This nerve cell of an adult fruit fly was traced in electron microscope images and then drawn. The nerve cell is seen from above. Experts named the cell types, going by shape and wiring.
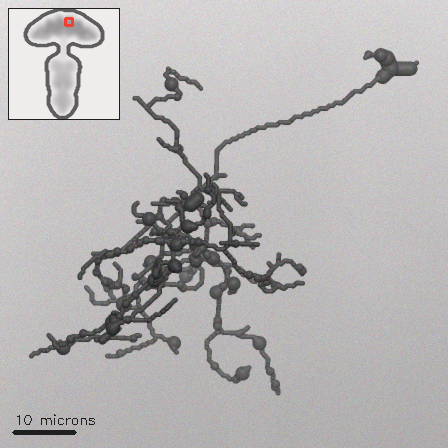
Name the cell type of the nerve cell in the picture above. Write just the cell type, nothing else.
GNG381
